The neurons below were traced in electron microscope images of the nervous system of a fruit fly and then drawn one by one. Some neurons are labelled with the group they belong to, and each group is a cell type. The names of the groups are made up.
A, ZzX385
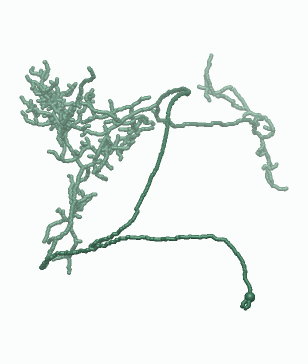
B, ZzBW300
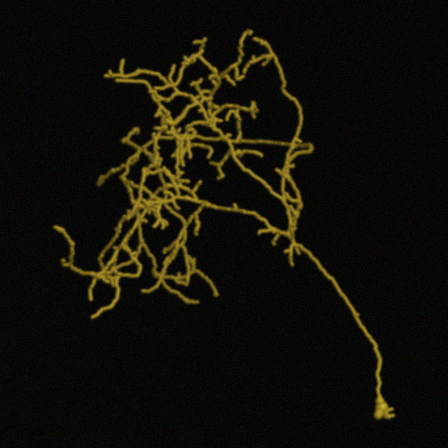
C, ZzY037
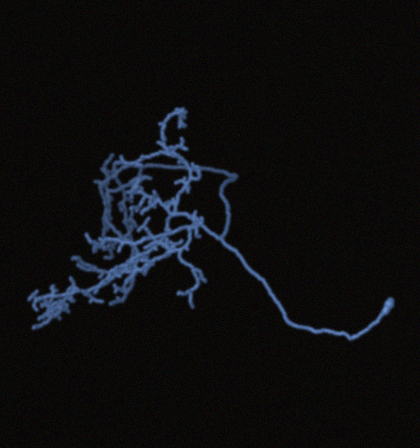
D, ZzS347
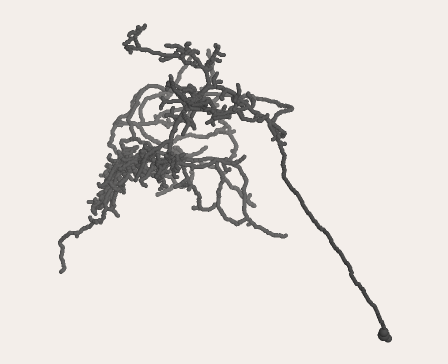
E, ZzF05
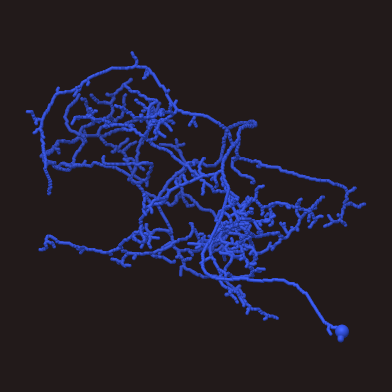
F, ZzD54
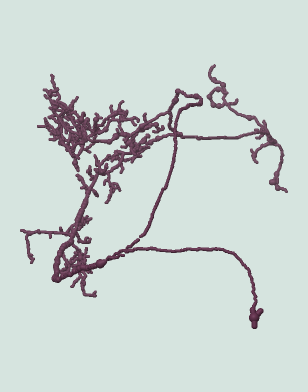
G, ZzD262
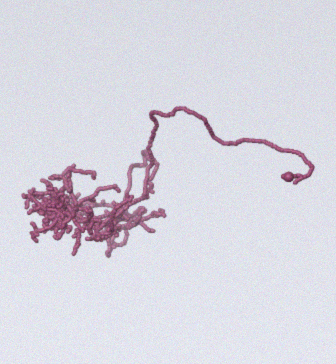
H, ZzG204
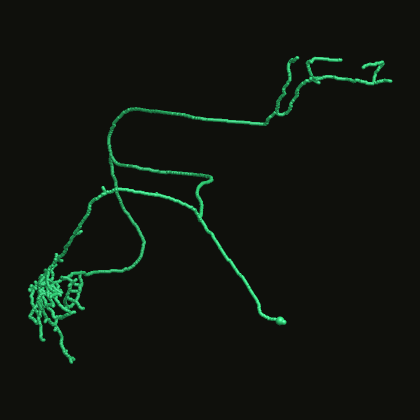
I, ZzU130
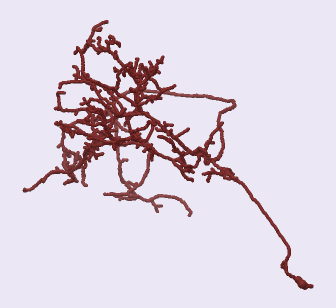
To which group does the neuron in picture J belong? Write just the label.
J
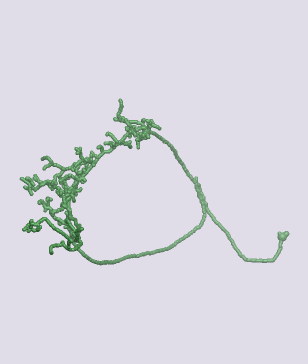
ZzD54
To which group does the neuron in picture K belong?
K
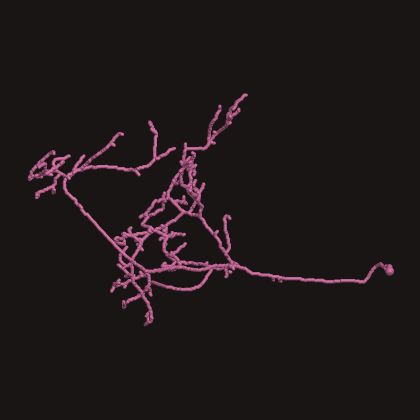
ZzBW300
